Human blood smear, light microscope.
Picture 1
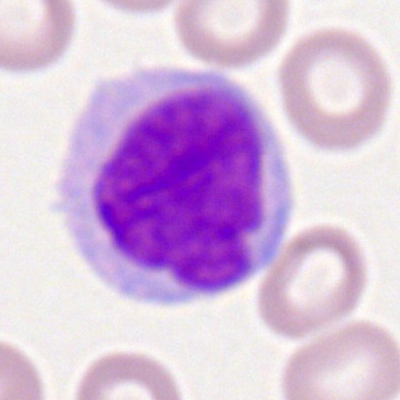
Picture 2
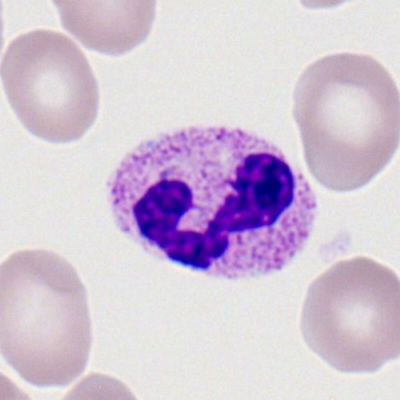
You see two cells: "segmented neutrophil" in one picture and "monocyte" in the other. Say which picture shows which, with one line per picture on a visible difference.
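Picture 1 shows a monocyte: No distinct granules are seen in the cytoplasm.
Picture 2 shows a segmented neutrophil: Fine, small lilac-pink granules are scattered throughout the cytoplasm.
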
